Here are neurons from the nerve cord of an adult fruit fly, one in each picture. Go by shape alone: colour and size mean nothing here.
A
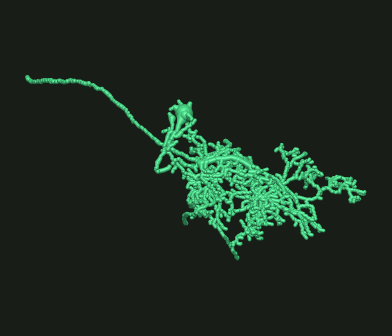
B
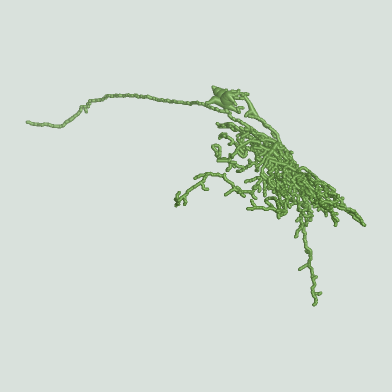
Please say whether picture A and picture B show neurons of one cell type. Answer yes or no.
yes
